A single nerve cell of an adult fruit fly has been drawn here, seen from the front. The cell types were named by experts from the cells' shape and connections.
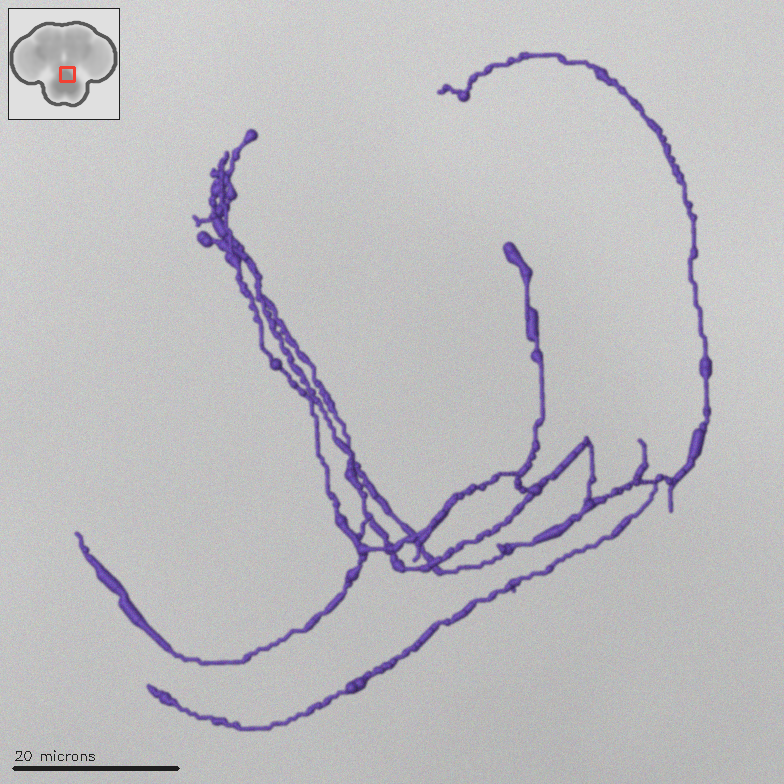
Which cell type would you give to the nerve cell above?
SNxx20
